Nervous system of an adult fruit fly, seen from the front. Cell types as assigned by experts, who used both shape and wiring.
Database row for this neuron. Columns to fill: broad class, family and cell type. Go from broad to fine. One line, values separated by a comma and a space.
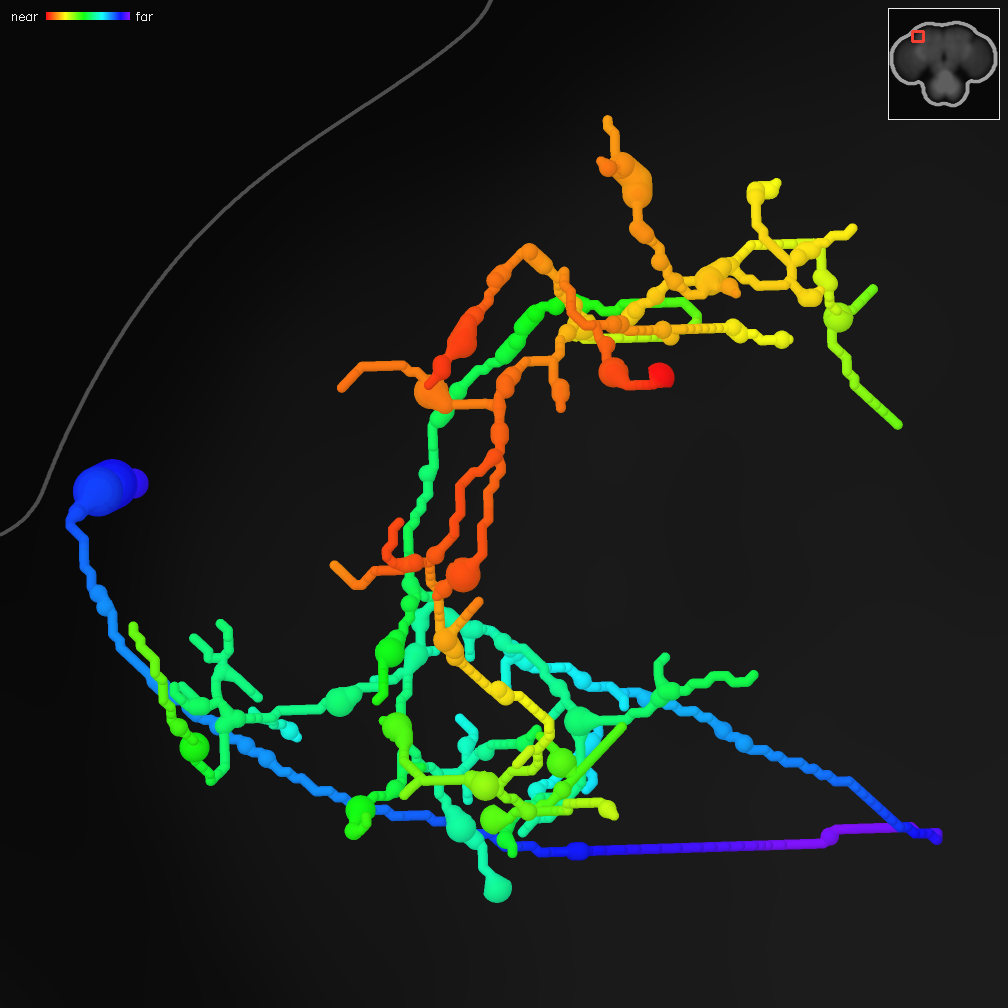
central-brain intrinsic neuron, hemilineage LHp1, LHPV4a5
